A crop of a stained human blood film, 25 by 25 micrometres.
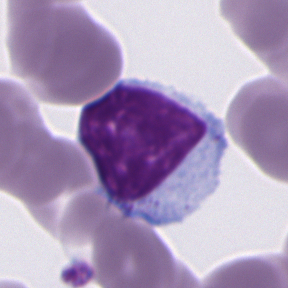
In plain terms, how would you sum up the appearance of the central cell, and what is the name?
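The nucleus here is angular, roughly triangular with fairly straight sides, and about 11 micrometres across. It sits off-centre toward the upper left, and pale blue cytoplasm makes a broad crescent along its lower right side, with a few fine purple granules scattered in it. That's a typical lymphocyte.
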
